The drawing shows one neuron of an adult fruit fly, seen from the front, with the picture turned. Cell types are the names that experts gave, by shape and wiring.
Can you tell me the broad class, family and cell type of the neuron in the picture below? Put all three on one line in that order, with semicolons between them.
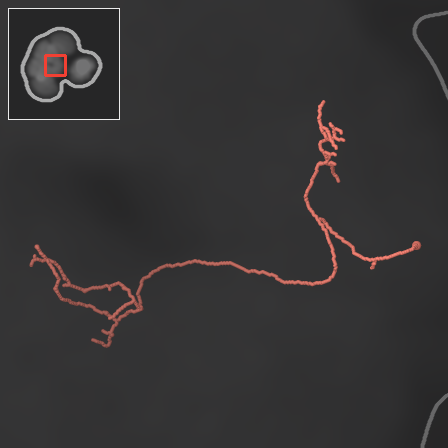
central-brain intrinsic neuron; hemilineage LB19; PS342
